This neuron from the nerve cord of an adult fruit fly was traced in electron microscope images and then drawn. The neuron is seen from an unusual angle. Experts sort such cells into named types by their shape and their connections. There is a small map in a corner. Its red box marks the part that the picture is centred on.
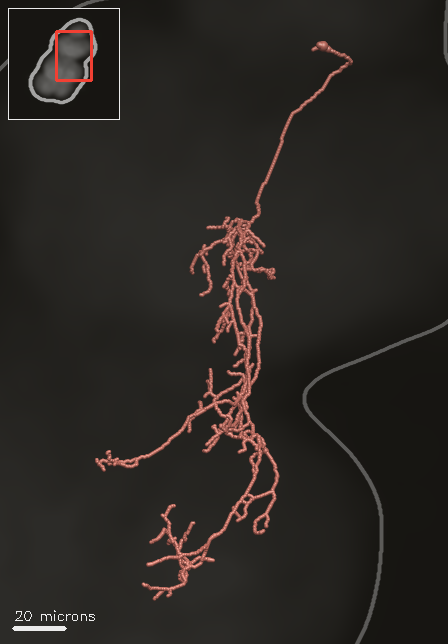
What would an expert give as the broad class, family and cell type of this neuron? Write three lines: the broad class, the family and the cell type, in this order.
nerve-cord intrinsic neuron
hemilineage 03B
IN03B083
